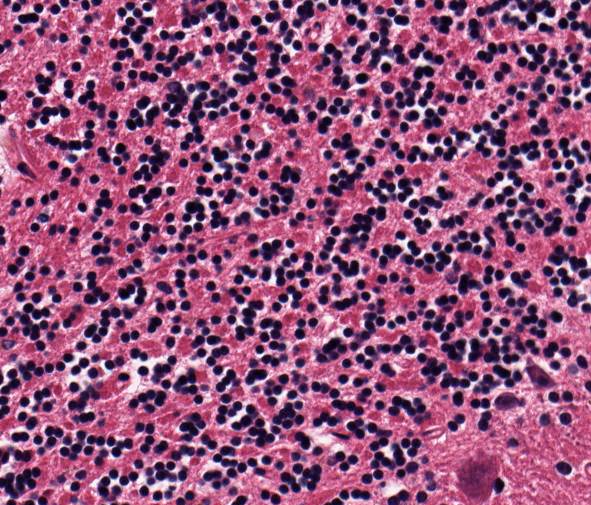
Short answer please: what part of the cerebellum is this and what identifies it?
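The field is the granular layer. Small, round nuclei are densely packed across most of it; they are uniform, dark and deeply basophilic, with scant visible cytoplasm.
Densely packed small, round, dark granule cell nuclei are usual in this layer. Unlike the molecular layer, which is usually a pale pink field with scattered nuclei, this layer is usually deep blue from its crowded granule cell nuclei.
The lower right corner has fewer nuclei and more pale pink fibrillary background. A single large cell with abundant purple cytoplasm lies at the bottom edge, right of centre.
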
